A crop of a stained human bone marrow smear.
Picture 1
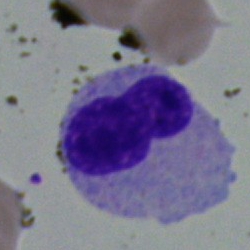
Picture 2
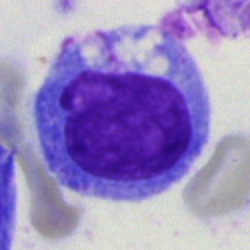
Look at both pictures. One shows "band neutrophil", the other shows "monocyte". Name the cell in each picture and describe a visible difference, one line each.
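Picture 1 shows a band neutrophil: The cytoplasm is plentiful and widest below and to the right of the nucleus.
Picture 2 shows a monocyte: The nucleus fills most of the cell and sits low, leaving the widest cytoplasm above it.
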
